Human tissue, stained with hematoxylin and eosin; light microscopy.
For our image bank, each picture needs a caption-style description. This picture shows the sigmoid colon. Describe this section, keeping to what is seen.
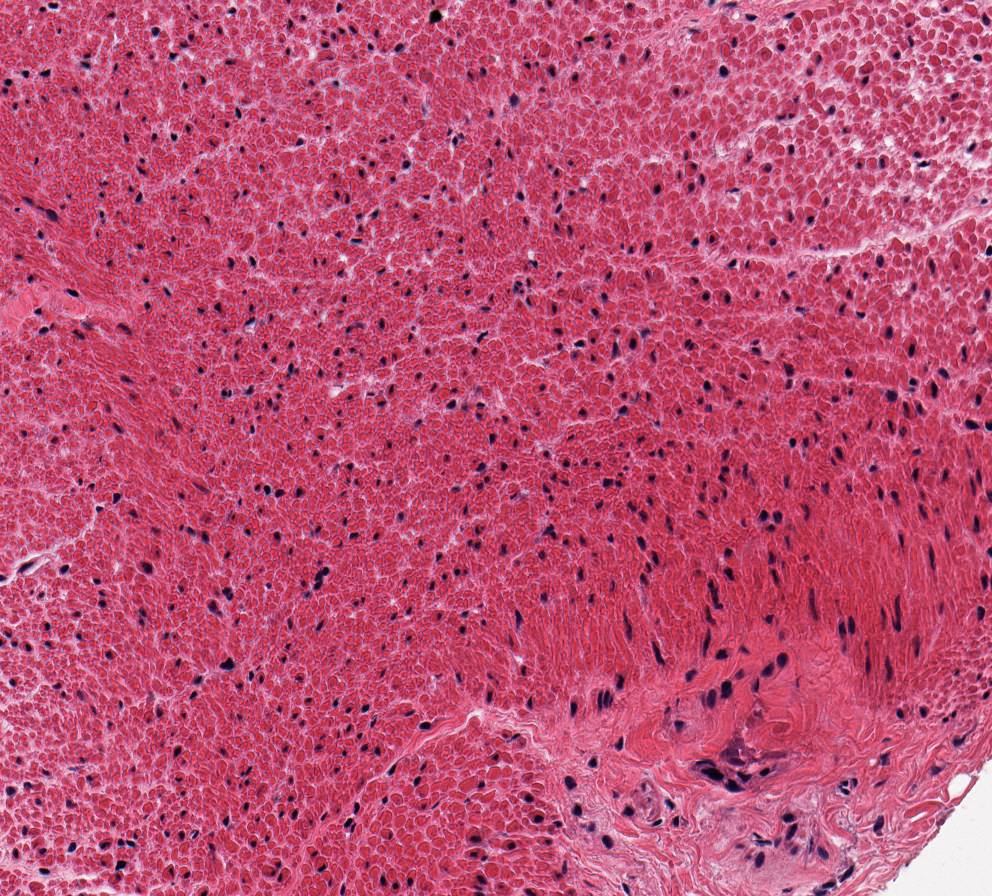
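Field mostly densely packed, small, rounded eosinophilic smooth muscle cells, cut in cross-section; dark nuclei scattered, far fewer than cell profiles. Lower right: cells cut lengthwise, elongated cigar-shaped nuclei. Bottom right: small cluster of dark nuclei within fibrous tissue.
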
